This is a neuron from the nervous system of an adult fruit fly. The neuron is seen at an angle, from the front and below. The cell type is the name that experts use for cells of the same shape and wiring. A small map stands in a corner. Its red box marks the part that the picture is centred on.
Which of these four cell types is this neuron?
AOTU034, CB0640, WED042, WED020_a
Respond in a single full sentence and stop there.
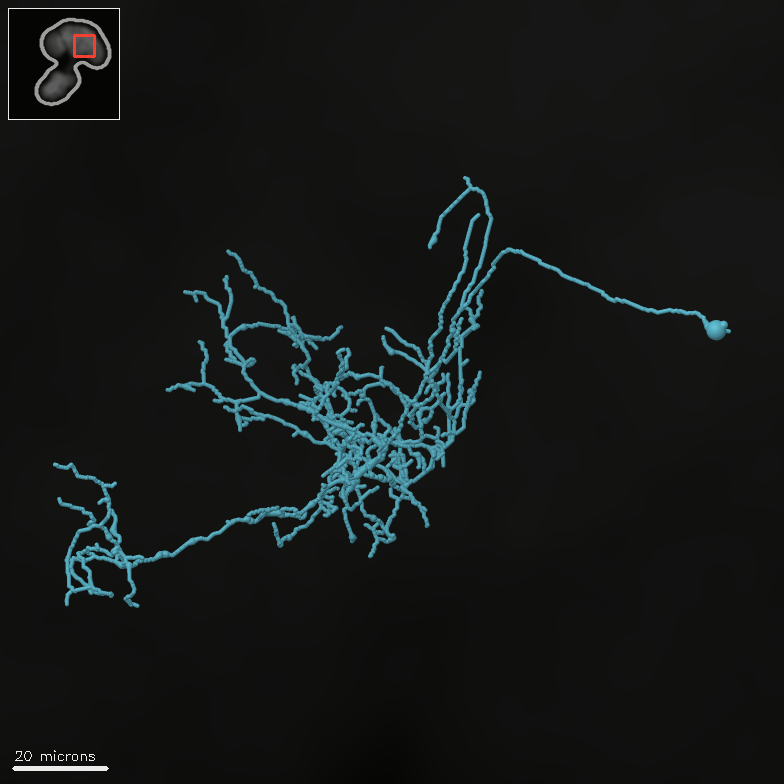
It is CB0640 that this neuron is, by cell type.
